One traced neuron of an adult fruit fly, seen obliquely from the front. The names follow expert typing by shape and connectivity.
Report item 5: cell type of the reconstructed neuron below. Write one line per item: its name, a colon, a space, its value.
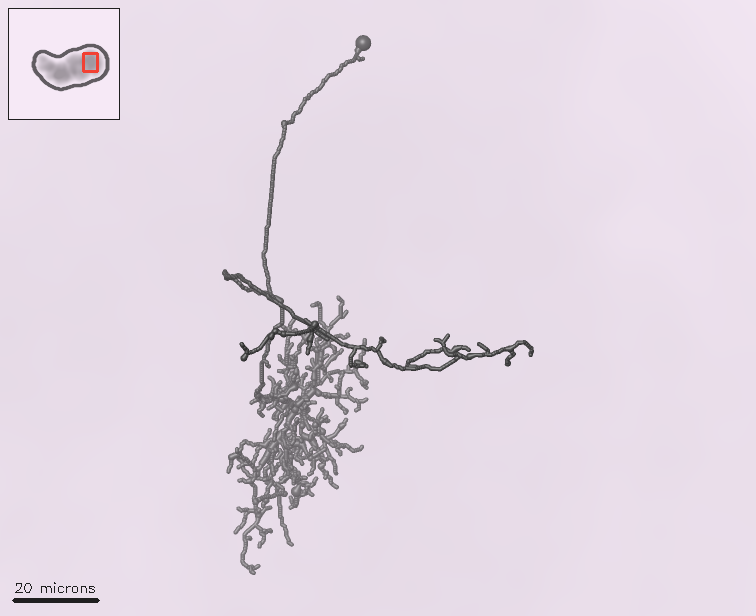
cell type: LC11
